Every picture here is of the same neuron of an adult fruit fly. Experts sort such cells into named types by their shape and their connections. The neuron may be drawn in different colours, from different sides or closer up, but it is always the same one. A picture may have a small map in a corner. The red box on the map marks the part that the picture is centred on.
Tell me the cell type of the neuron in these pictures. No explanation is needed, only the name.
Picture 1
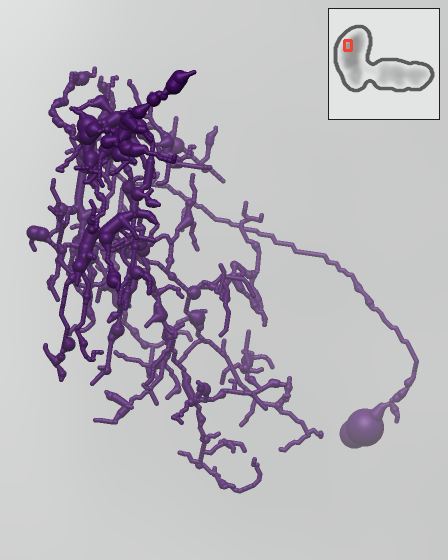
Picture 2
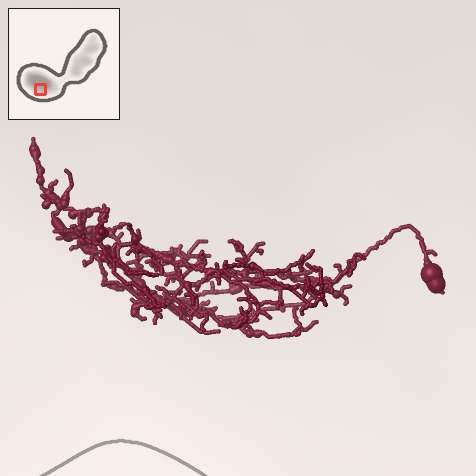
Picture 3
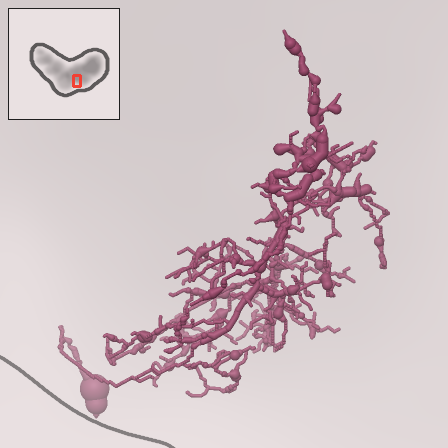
AVLP365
